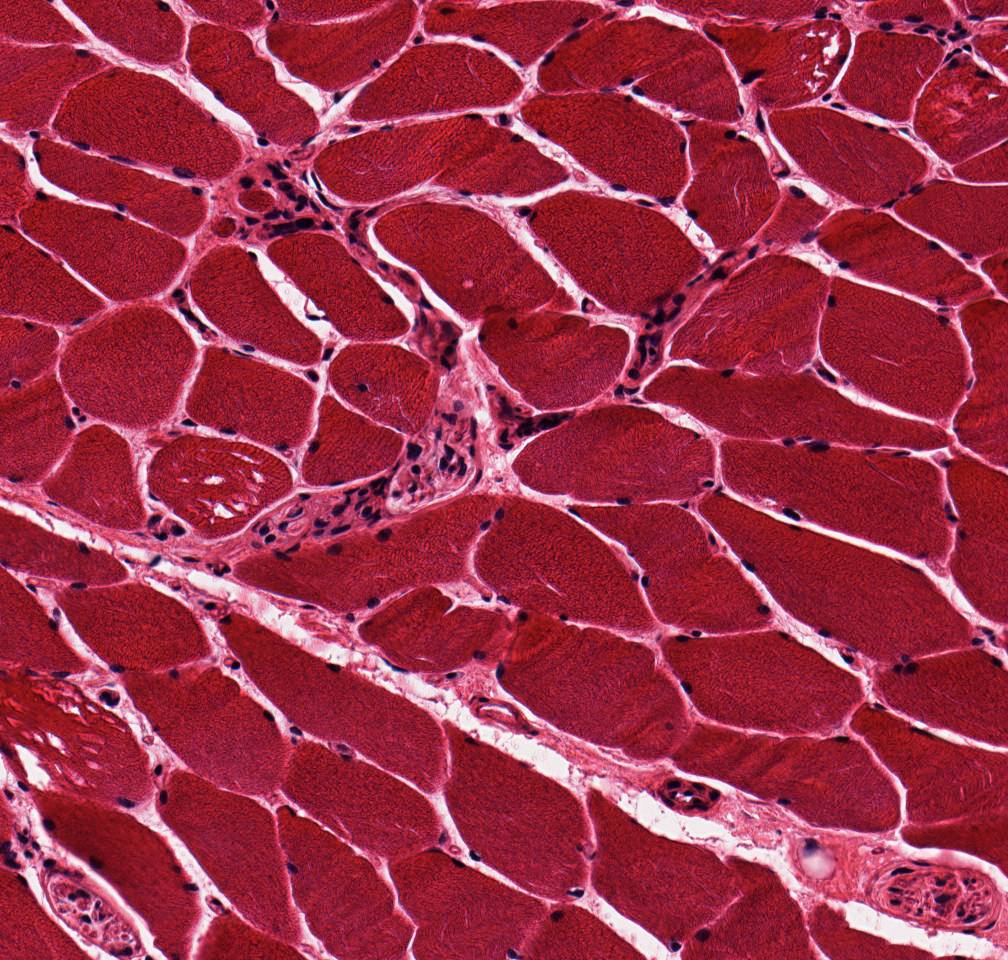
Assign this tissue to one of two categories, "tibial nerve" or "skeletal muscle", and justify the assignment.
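Skeletal muscle. Fibres cut in cross or oblique section fill the field, packed into fascicles. Outlines polygonal, corners slightly rounded.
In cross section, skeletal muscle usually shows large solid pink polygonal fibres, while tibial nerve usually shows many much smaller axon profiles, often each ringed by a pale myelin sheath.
The polygonal fibres here match the muscle pattern. Fibre nuclei peripheral, just under the surface. Small dark nuclei cluster in connective tissue near field centre, where septa meet.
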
